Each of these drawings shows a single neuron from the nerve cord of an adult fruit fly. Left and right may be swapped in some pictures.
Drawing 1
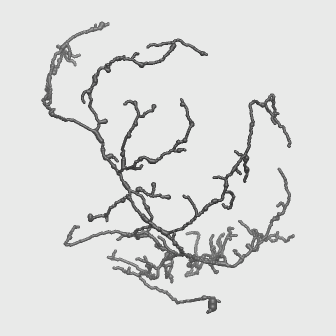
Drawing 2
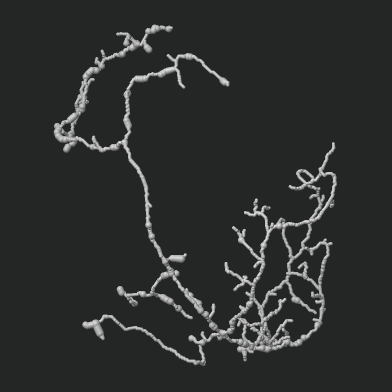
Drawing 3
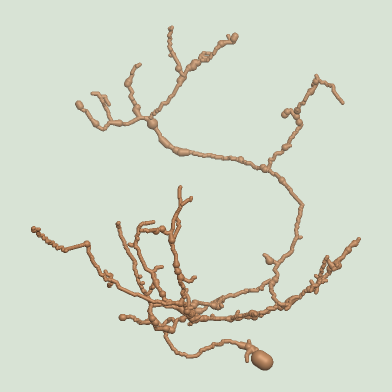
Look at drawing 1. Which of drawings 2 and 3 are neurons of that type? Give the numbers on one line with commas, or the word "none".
3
